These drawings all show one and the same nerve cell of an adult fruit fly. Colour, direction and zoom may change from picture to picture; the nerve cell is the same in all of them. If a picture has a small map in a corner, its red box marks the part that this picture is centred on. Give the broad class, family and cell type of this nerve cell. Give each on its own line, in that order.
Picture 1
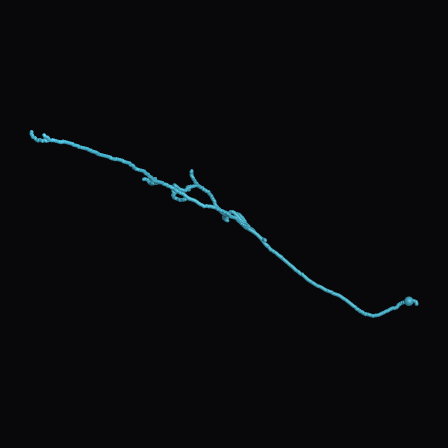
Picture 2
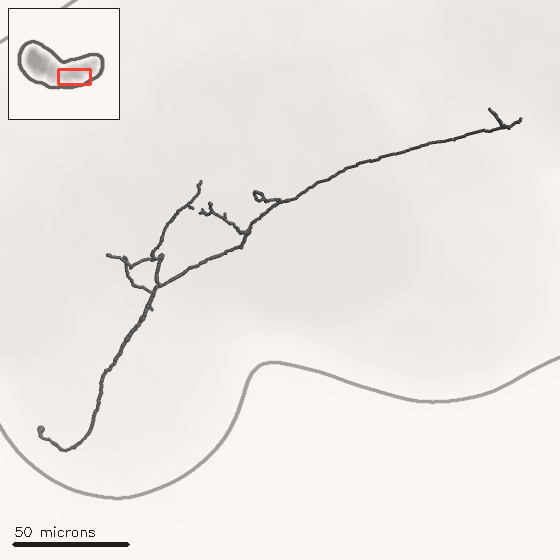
sensory neuron entering the nerve cord
class mechanosensory proprioceptive
SNpp17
